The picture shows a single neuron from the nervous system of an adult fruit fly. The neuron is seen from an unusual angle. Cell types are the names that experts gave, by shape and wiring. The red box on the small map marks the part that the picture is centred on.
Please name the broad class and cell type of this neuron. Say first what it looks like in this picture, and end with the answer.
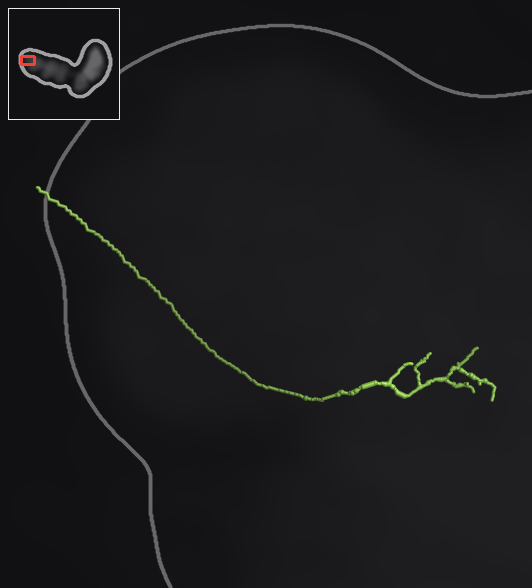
It lies in the nerve cord. No cell body is drawn. It has a dozen or fewer branch ends. It is a sensory neuron entering the nerve cord. Its cell type is SNxx04.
